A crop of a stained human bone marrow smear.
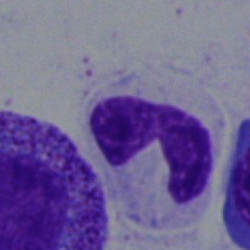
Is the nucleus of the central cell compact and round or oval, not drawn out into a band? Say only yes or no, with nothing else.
No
